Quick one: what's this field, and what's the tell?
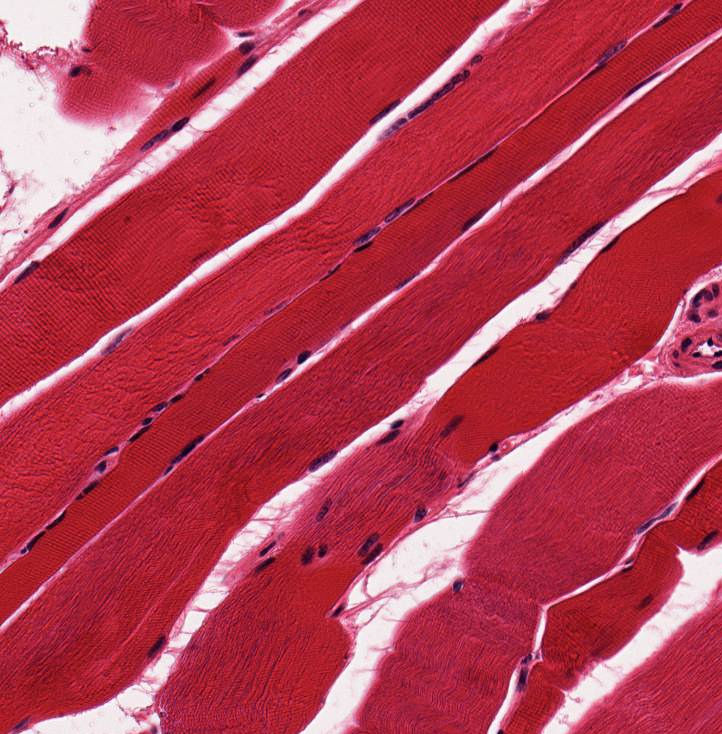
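Skeletal muscle is what this field mainly shows. Look first across the fibres: fine transverse cross-striations run over them.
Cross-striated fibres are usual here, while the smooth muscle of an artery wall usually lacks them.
Now find the nuclei: they are dark and flattened, sit at the edges of the fibres, and many are strung along the length of each one.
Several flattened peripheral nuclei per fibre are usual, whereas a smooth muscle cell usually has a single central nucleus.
The fibre cytoplasm stains a deep red.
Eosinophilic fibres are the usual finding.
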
